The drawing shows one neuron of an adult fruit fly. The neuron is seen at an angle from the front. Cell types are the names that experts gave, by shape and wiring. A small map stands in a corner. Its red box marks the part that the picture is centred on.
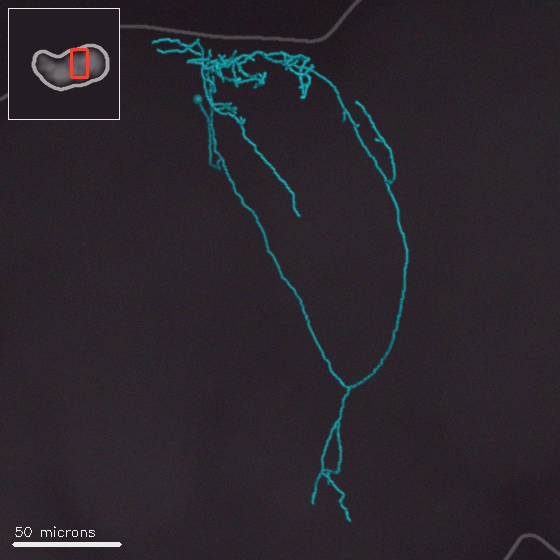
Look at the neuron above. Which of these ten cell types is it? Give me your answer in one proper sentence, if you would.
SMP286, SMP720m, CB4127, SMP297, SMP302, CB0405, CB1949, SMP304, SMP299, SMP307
The neuron is a member of cell type SMP304.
